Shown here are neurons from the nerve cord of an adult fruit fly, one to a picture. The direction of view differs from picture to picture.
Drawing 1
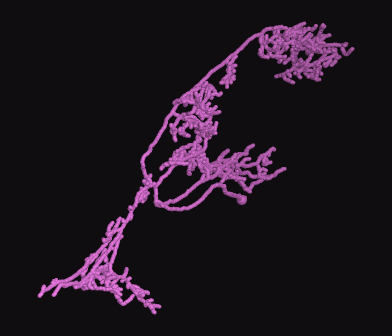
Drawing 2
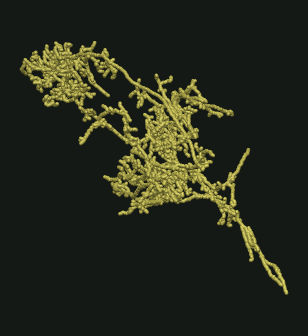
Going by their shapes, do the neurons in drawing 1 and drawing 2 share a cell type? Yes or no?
yes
